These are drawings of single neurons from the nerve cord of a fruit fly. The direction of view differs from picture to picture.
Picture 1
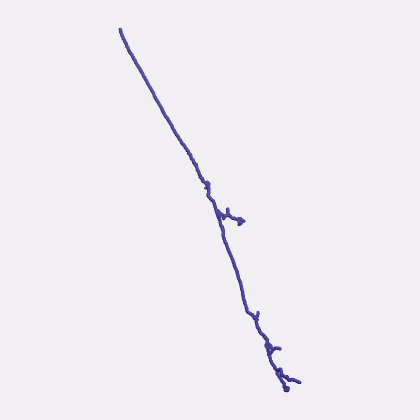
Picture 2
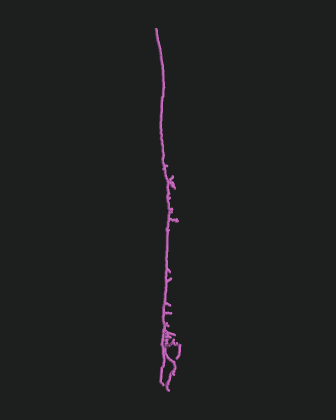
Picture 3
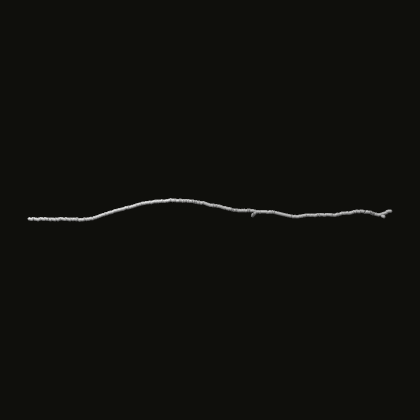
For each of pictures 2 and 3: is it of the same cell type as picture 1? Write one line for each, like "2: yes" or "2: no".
2: yes
3: no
